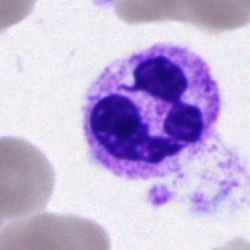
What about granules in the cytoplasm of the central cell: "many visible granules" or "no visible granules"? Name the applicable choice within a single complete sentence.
The cell's cytoplasm is rich in visible granules.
